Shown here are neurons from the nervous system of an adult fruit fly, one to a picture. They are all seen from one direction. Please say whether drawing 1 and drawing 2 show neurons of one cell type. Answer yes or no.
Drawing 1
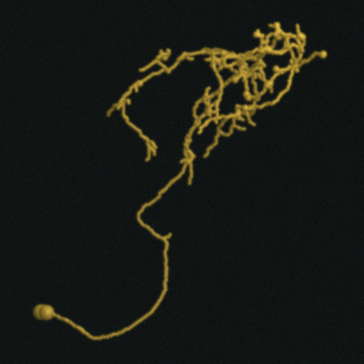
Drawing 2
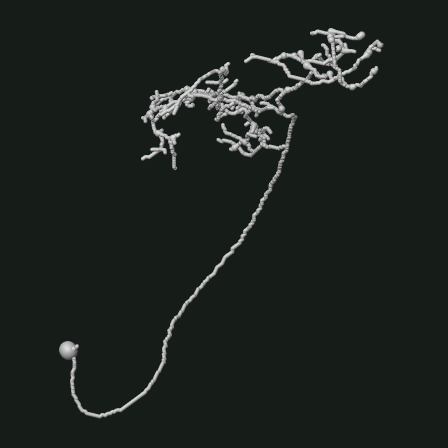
yes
